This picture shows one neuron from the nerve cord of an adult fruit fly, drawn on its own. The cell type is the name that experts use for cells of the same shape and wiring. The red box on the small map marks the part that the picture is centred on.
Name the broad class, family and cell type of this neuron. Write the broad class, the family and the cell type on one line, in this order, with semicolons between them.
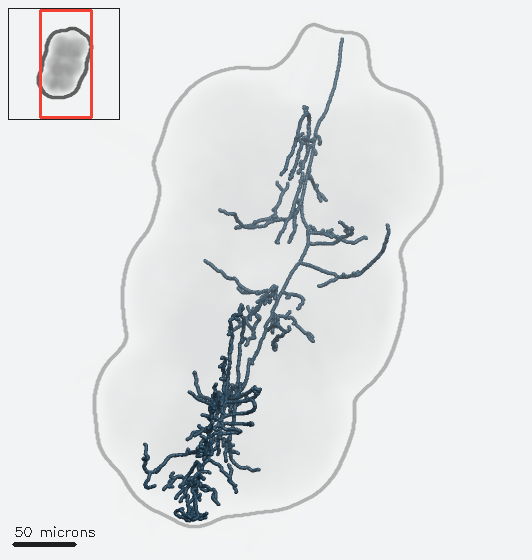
descending neuron; hemilineage MX3; DNg70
